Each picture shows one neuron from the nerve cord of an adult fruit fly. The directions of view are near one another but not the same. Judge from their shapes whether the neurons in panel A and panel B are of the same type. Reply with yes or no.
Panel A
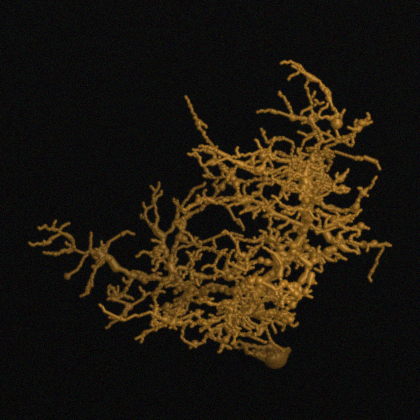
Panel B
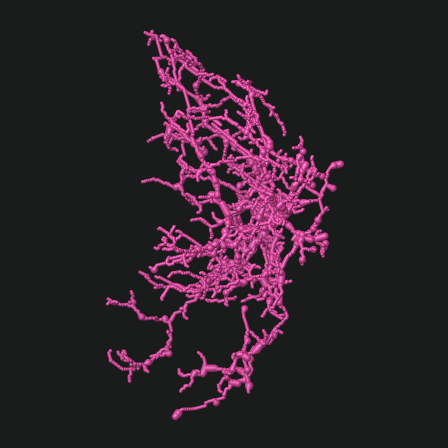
yes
